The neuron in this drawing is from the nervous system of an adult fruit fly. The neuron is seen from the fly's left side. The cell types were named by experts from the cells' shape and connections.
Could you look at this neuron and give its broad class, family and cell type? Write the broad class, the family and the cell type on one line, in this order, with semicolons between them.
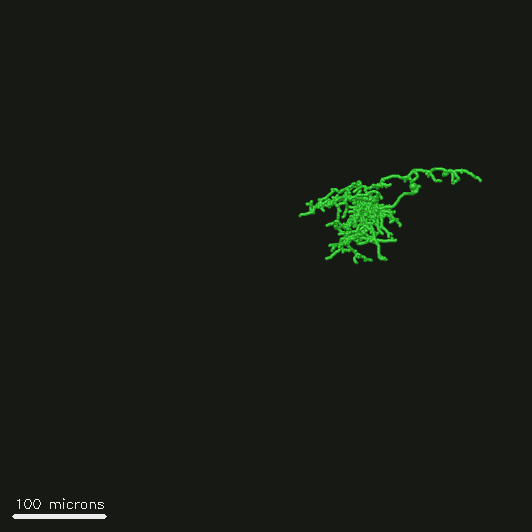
nerve-cord intrinsic neuron; hemilineage 12A; IN12A039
